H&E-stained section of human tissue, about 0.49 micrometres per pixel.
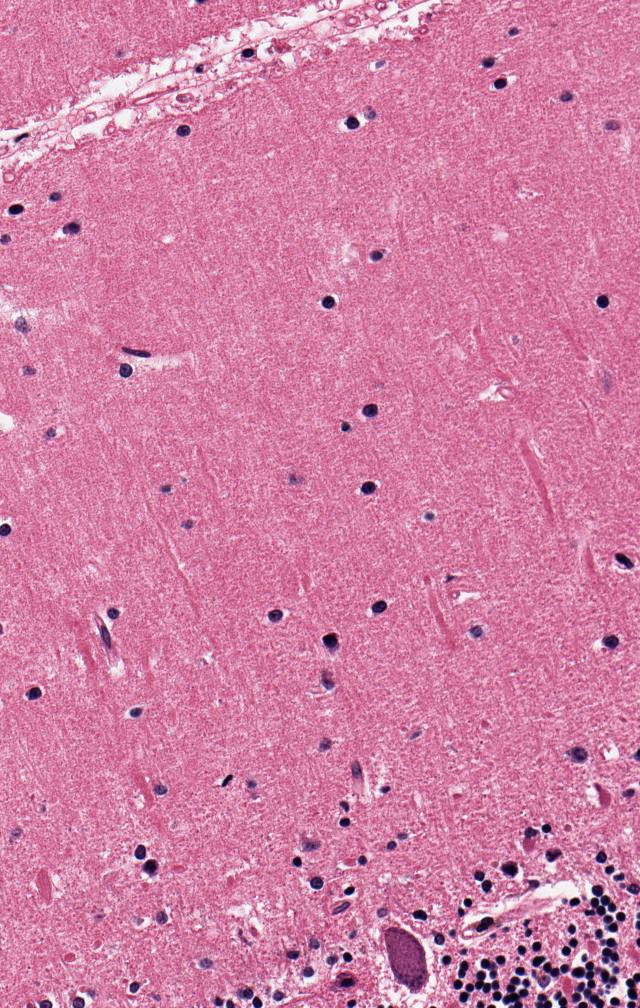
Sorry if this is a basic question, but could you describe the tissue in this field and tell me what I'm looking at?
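Broad pale pink finely fibrillar layer with sparse scattered nuclei across most of the field. Bottom right corner: densely packed small round deeply basophilic nuclei, scant visible cytoplasm. Narrow cleft with loose tissue and small vessels crossing the top left diagonally. No epithelium, no glands. Cerebellum.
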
